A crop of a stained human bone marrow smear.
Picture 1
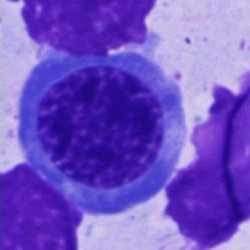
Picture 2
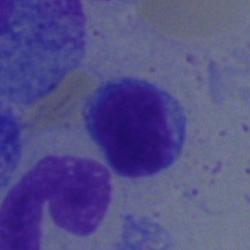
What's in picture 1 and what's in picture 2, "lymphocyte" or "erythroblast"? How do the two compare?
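Picture 1 is the erythroblast, picture 2 the lymphocyte. Both are round in outline, the erythroblast roughly so, and neither shows granules in the cytoplasm, so the differences lie elsewhere. In the erythroblast the nucleus sits near the centre with cytoplasm forming a rim all the way round, whereas the lymphocyte's nucleus fills most of the cell and leaves only a thin rim. The chromatin differs too: in picture 1 it is dark purple and clumped, with small paler spots between the clumps, while in picture 2 it is dense and stains dark purple throughout the nucleus.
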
